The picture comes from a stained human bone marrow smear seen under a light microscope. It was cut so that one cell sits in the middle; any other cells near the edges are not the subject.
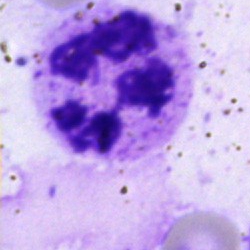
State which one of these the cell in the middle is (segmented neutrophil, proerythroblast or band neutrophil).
segmented neutrophil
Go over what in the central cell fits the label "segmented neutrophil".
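For a segmented neutrophil, the first point that fits is the nucleus, split into several separate lobes arranged around the centre of the cell.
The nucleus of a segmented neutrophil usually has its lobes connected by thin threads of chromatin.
Next, the chromatin is dark purple and densely clumped. Pale lilac cytoplasm fills the spaces between the lobes and forms a rim around them, with only a faint, fine granular texture.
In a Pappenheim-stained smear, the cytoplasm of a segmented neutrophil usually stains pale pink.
The one point that sits less well is colour: here the cytoplasm is pale lilac rather than pale pink.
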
